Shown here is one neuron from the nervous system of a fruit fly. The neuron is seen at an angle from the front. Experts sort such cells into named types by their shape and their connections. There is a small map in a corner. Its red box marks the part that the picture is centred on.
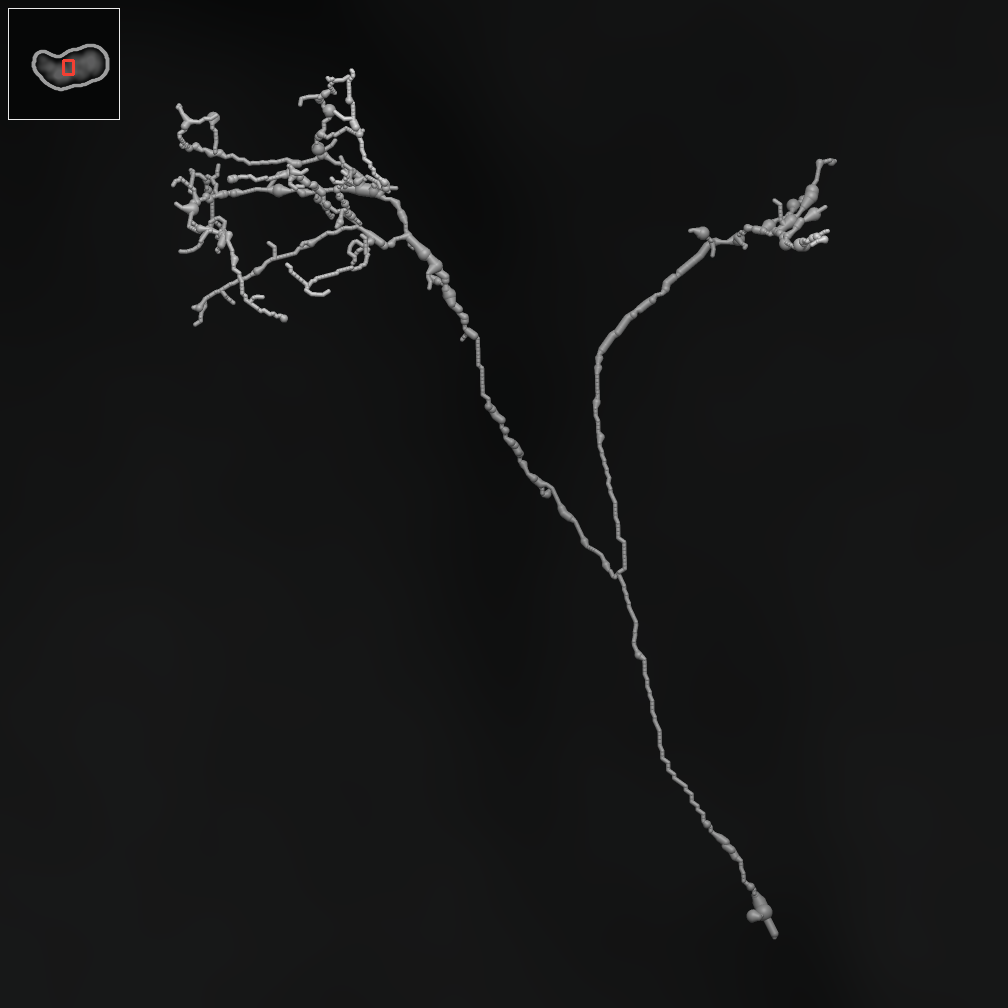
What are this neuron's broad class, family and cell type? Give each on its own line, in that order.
visual projection neuron
LC
LC13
